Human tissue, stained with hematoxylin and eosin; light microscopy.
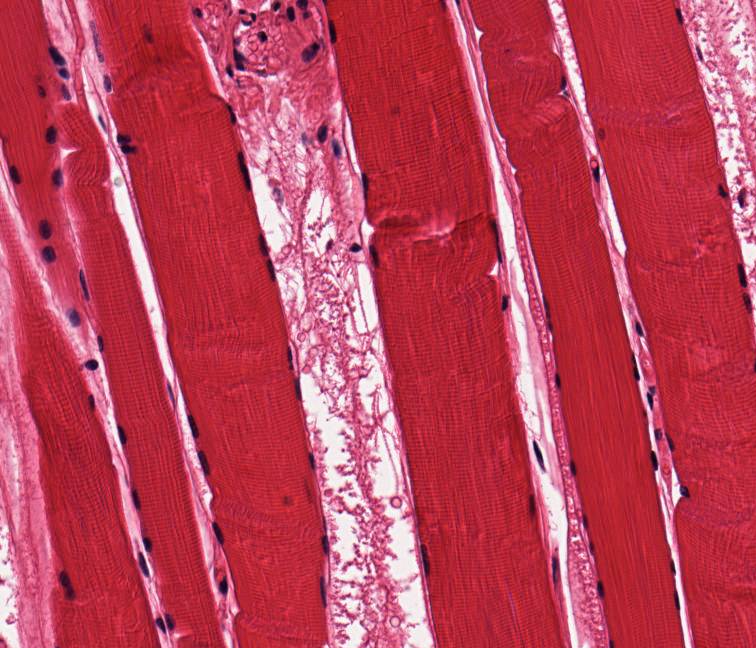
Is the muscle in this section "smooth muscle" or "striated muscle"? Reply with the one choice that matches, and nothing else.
Striated muscle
